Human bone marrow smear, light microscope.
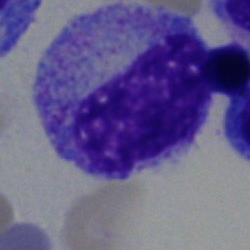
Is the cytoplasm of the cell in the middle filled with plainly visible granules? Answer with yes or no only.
Yes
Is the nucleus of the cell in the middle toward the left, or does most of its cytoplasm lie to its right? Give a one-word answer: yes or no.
No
